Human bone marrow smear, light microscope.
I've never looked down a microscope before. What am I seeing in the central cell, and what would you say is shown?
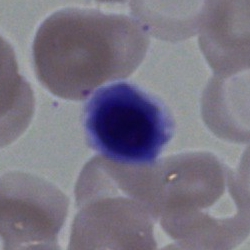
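This one's roughly round, and the nucleus takes up nearly the whole cell. That nucleus stains a dense, dark purple all the way through. No vacuoles in it, either. So it's an erythroblast.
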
